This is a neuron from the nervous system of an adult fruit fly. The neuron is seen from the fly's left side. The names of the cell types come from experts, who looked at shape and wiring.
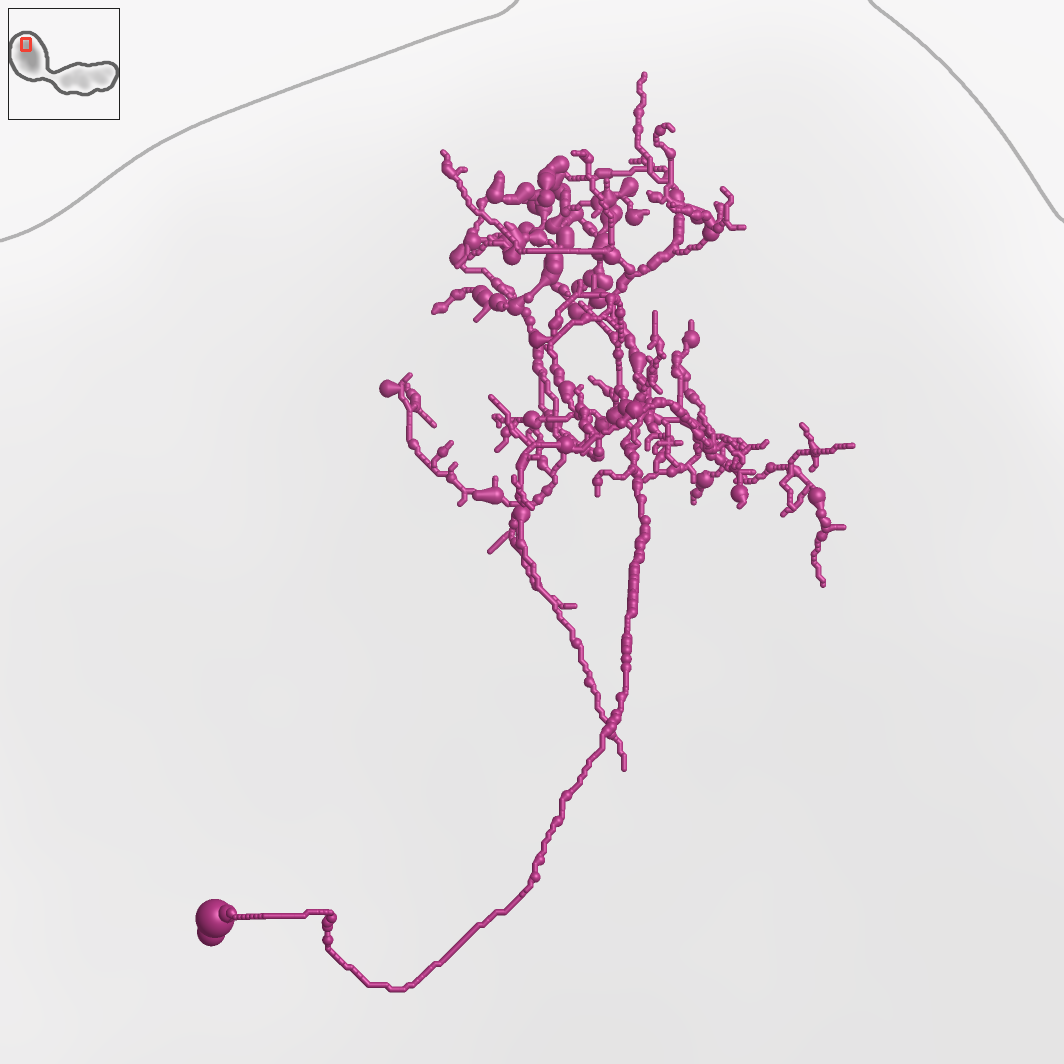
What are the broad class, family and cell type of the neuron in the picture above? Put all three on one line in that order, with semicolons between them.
central-brain intrinsic neuron; hemilineage SLPal3_and_SLPal4_dorsal; SLP178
